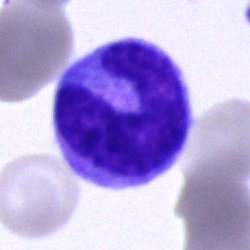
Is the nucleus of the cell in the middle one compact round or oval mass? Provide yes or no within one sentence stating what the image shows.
No, the shape of the nucleus is a curved band without separate lobes.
